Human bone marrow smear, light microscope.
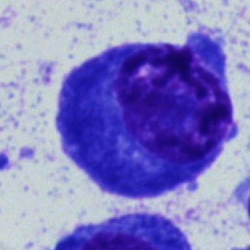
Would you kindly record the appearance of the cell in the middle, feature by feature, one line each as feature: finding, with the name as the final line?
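Nucleus: off-centre, pushed toward the right side
Chromatin: dark purple, coarsely clumped, paler spaces between clumps
Cytoplasm: abundant, deep blue
Pale zone: beside the nucleus, on its lower-left side
Identification: plasma cell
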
